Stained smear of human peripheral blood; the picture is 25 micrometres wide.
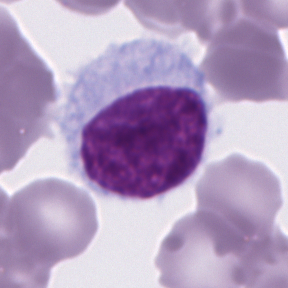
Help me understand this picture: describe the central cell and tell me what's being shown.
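Let's start with the nucleus: it is oval in outline, with a smooth contour and no indentation or lobes. Its chromatin is dark purple, with a coarse, patchy texture. The nucleus sits toward the bottom of the cell and fills about 60% of its area. The pale blue cytoplasm forms its widest band above the nucleus. The whole cell is about 14 micrometres across. This is a hairy cell.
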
